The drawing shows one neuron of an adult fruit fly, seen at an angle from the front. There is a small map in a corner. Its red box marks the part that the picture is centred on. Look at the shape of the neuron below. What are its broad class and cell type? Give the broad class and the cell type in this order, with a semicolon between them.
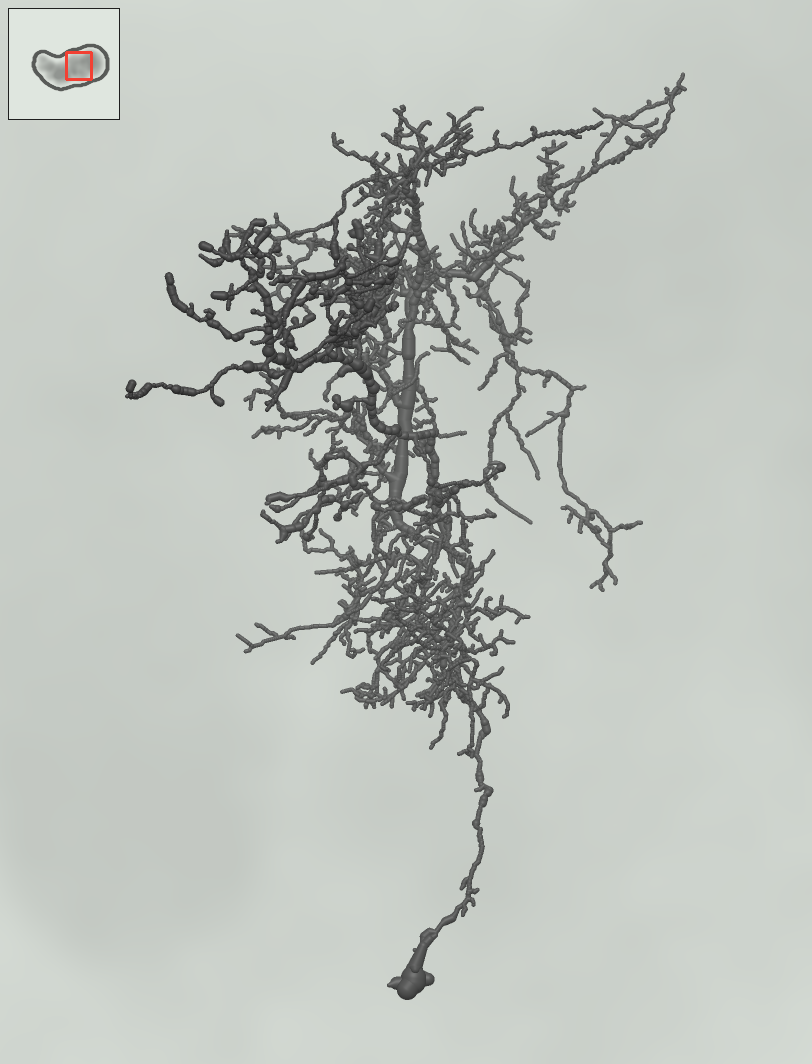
central-brain intrinsic neuron; AOTU064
